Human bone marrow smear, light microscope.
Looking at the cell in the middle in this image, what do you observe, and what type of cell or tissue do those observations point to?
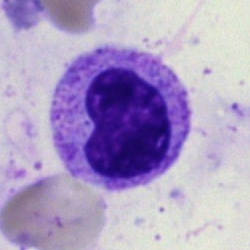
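A kidney-shaped nucleus, indented on its left side, carries dark purple chromatin with coarse clumped areas. A rim of pale lilac cytoplasm surrounds the entire nucleus and is filled with fine purple granules. This cell is a metamyelocyte.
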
